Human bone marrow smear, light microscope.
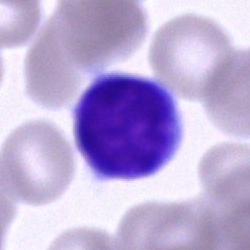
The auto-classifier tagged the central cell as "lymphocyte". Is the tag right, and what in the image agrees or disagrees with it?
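Cytoplasm: barely visible, a very thin rim around the nucleus at most.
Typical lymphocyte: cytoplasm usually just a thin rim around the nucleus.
Goes with lymphocyte. Chromatin: deep purple-blue, dense, faint lighter mottling.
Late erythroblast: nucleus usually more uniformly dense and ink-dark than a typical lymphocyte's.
The mottling speaks against erythroblast. Granules: none visible.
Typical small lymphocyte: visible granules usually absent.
Goes with lymphocyte. Nucleoli: none distinct. Vacuoles: none. Verdict: lymphocyte fits; erythroblast does not.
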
